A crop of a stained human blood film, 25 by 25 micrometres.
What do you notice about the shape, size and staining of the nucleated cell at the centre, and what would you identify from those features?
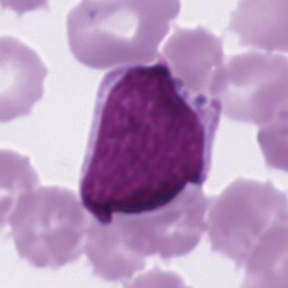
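Look at how angular the outline is here, rather than round. Down near the bottom left, the nucleus has a small notch in its lower edge. Around it, the cytoplasm is just a thin, very pale rim. Along the upper right border you can catch small knob-like bumps sticking out. The cell comes to about 15 by 12 micrometres, and the nucleus to about 15 by 10 micrometres. So this one is a myeloblast.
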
